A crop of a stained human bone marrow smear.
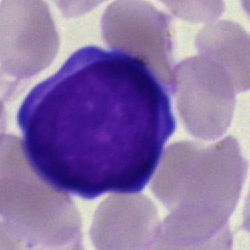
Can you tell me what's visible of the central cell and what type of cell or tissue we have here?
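Outline roughly round, small bumps along right edge. Nucleus fills nearly whole cell. Chromatin dark purple throughout nucleus. No vacuoles visible. Blast.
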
